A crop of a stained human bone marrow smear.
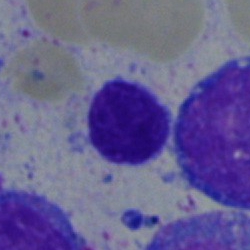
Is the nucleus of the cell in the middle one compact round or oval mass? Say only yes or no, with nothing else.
Yes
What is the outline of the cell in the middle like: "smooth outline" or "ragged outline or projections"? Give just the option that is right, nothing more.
Smooth outline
